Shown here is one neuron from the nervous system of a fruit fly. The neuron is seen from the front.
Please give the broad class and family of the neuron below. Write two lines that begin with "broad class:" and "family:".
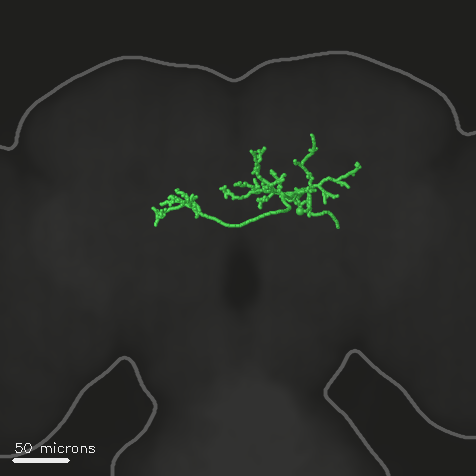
broad class: central-brain intrinsic neuron
family: hemilineage DM5_central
